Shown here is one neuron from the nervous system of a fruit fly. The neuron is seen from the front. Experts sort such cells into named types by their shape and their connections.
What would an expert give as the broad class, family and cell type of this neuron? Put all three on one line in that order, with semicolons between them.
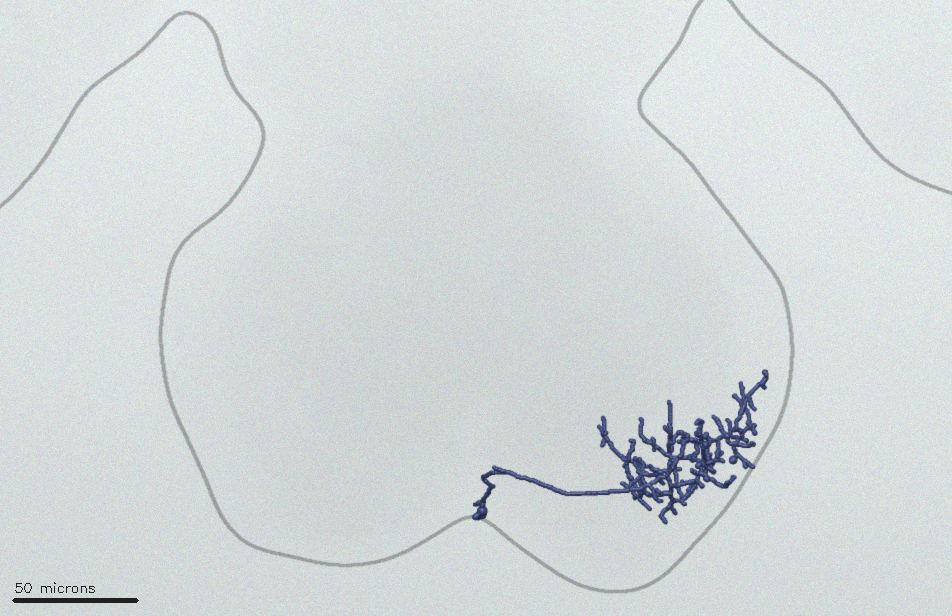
nerve-cord intrinsic neuron; hemilineage 13B; IN13B055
